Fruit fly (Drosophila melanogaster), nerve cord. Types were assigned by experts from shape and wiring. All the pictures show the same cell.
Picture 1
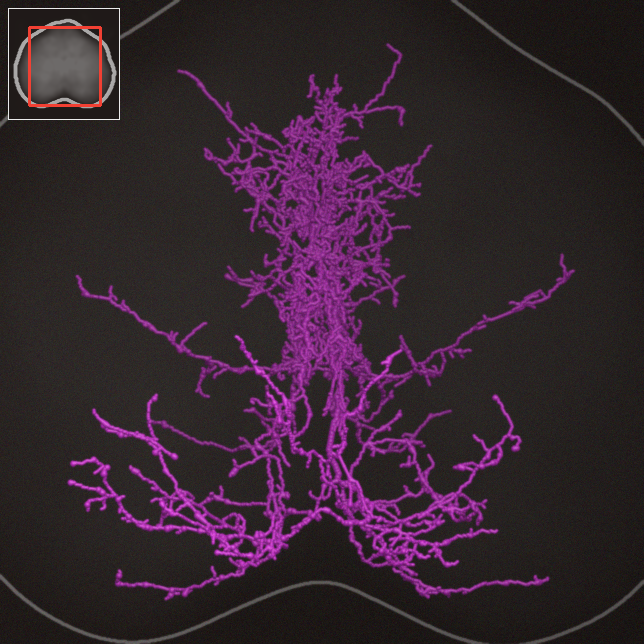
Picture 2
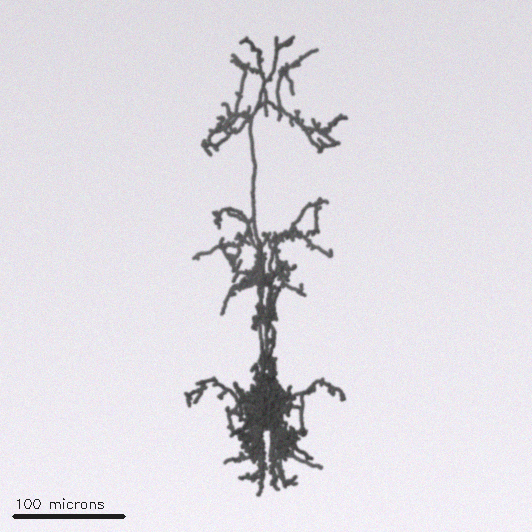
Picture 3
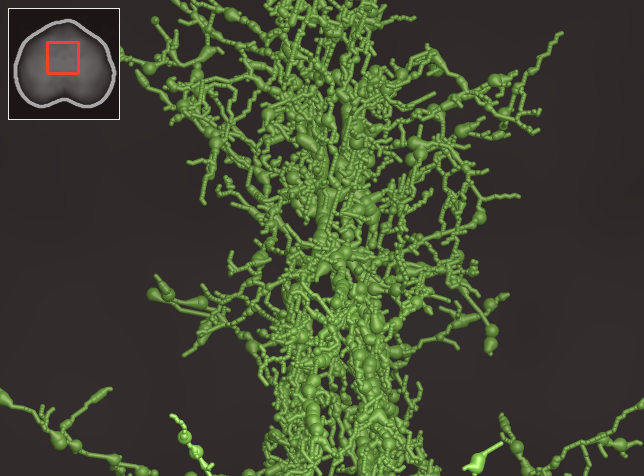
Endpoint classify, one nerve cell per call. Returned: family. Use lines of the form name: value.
family: hemilineage 05B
